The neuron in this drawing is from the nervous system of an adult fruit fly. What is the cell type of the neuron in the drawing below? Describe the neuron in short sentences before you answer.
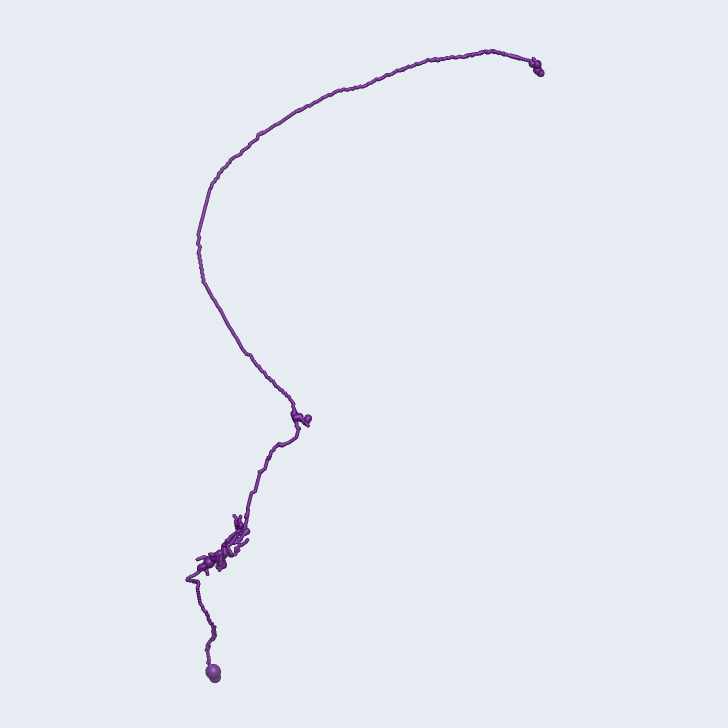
Its cell body lies at the lower left of the picture. In this view it is taller than it is wide. Its broad class is optic-lobe intrinsic neuron. It is of cell type Tm2.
